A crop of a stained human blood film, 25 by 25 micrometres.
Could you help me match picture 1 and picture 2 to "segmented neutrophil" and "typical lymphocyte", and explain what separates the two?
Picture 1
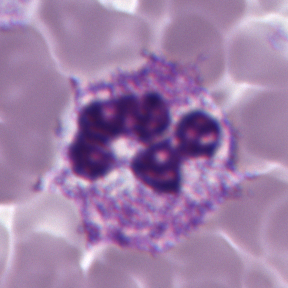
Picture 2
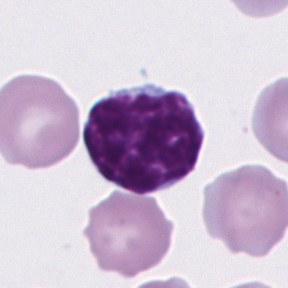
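The segmented neutrophil is in picture 1, the typical lymphocyte in picture 2. Looking at picture 1, the nucleus is in lobes, and they sit in a ring around a pale central space. Their chromatin is dense and dark purple.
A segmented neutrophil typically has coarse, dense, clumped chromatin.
Around them lies plenty of pale lilac cytoplasm, with fine violet granules scattered all through it. The outline is irregular, its edge ragged and fringed, and pale pink red cells crowd against it on every side. Picture 2 is quite another matter: one roughly round nucleus, no lobes, and no nucleoli that I can see. The cell is about 10 micrometres across, the nucleus about 10 micrometres as well, filling about 90% of the cell's area.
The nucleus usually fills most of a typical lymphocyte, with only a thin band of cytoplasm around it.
Here the cytoplasm shows only as a thin pale bluish rim along the top edge, and I find no granules in it.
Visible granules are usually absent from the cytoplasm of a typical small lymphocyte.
That top edge is slightly ragged, with a tiny separate fleck just above it. So the contrast comes down to lobes in ample granular cytoplasm against a single round nucleus with a bare, thin rim.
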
